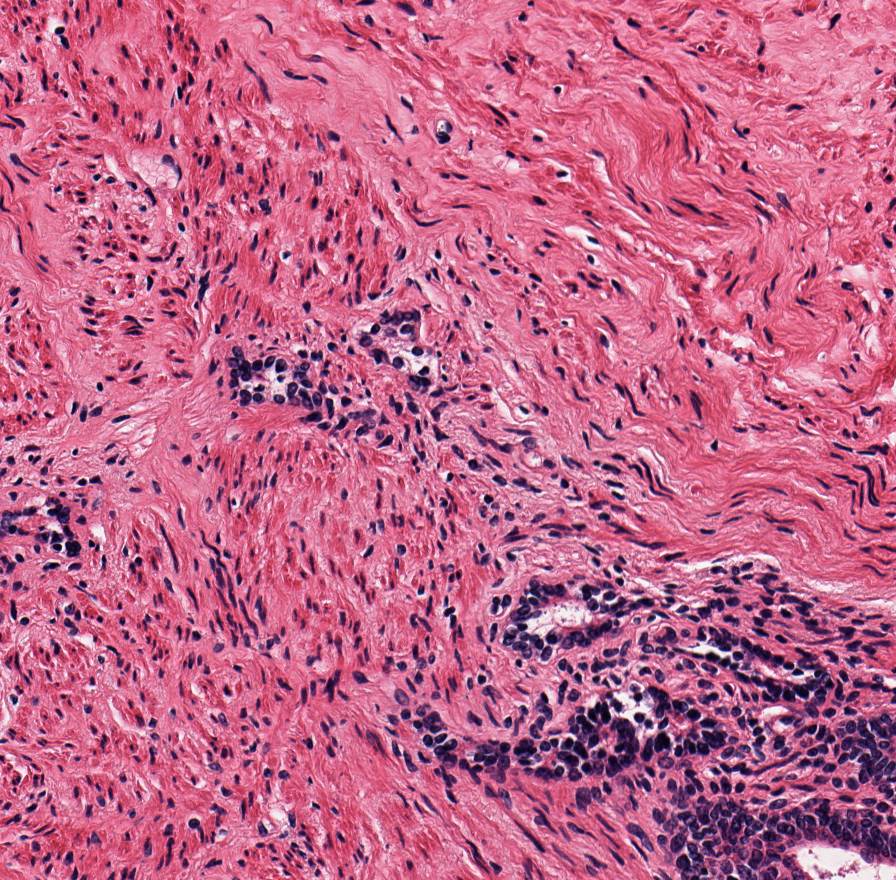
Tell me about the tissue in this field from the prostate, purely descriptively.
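Notice pink fibrous stroma filling most of the field. Upper right shows wavy eosinophilic collagen with few nuclei. Left and centre are more cellular, with elongated dark spindle-cell nuclei. Lower right, a band of crowded cells with small round dark nuclei forms several small gland-like spaces.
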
